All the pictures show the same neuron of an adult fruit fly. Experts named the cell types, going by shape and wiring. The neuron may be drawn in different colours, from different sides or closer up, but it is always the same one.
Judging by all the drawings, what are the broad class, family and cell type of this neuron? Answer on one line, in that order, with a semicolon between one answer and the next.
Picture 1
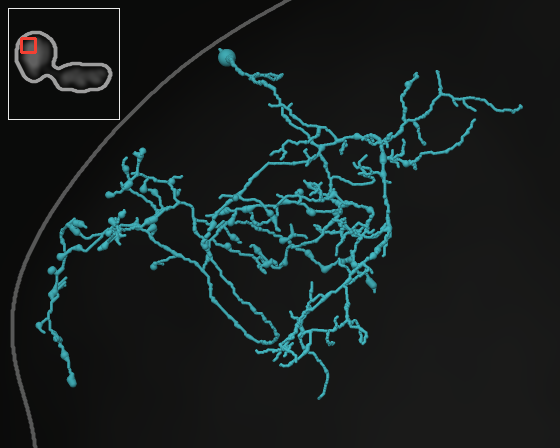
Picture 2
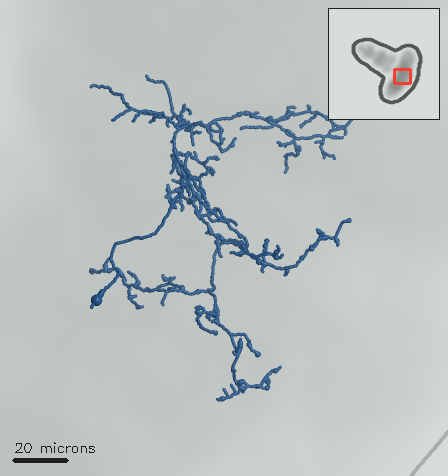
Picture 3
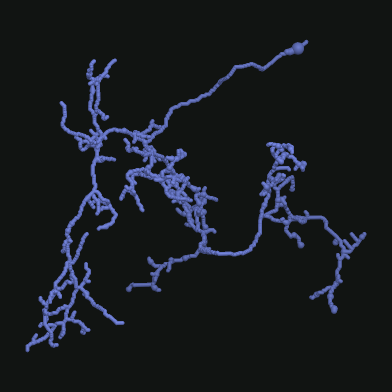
central-brain intrinsic neuron; hemilineage SMPad3; CB3052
